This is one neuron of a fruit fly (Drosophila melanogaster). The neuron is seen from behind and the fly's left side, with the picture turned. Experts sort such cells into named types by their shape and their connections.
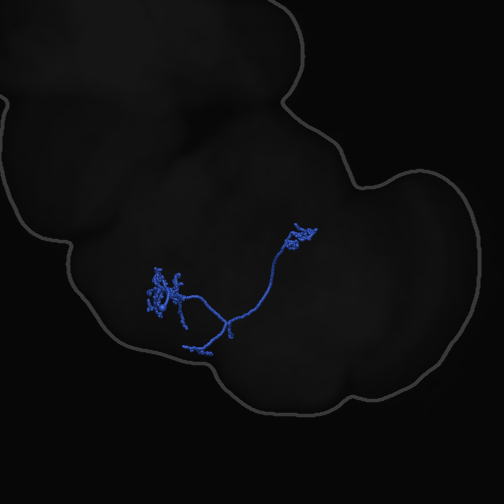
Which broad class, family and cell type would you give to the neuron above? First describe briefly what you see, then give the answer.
As drawn here it is wider than it is tall. This is a central-brain intrinsic neuron. The family is hemilineage SMPpv1. It is of cell type SCL002m.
